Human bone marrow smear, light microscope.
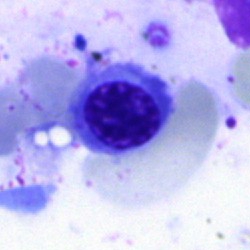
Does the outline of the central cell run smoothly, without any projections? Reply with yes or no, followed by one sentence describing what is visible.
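No. The cell is roughly round, with a slightly ragged edge along its upper border.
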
